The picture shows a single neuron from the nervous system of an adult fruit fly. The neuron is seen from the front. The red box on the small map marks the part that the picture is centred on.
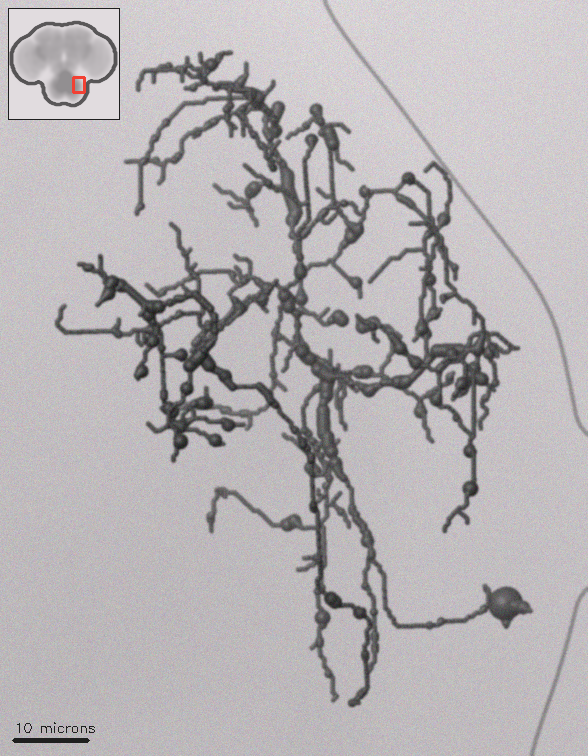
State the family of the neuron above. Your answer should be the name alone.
hemilineage 20A.22A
